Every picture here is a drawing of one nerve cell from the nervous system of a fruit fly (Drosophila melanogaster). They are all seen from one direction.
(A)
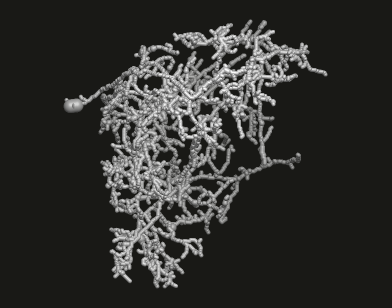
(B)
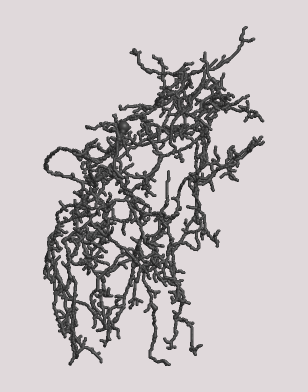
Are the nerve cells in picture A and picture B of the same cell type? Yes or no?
no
